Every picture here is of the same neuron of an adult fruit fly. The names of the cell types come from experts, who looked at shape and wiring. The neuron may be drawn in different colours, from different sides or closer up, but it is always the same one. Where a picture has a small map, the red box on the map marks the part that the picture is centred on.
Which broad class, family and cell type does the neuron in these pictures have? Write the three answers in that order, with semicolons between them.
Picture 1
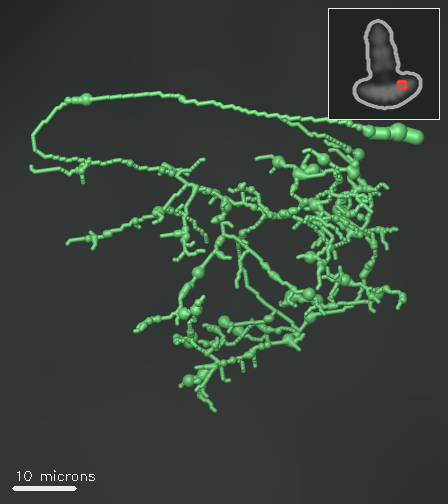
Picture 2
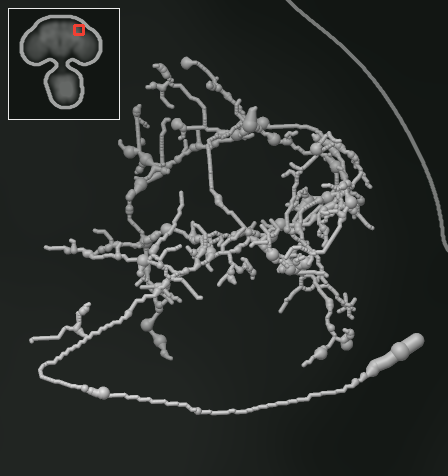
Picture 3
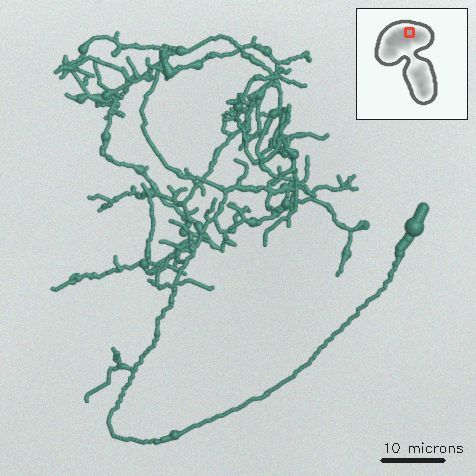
central-brain intrinsic neuron; hemilineage LHp1; CB1577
